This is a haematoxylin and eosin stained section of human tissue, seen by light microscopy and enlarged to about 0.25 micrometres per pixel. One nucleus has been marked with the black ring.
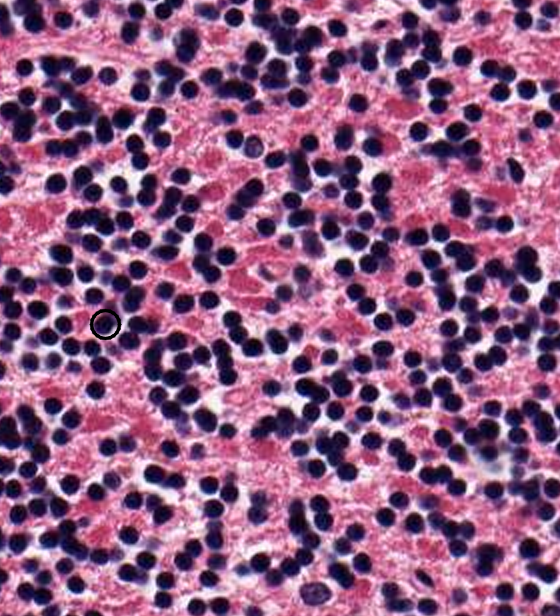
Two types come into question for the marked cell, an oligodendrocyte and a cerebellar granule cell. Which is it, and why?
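The marked nucleus belongs to a cerebellar granule cell. The nucleus is round and small, about the same size as the many nuclei crowded around it. The nucleus is stained a deep, dark purple, fairly even throughout, with no detail visible inside it. Almost no cytoplasm is seen; at most there is a thin pale rim around the nucleus. It lies packed among many similar round dark nuclei in a dense sheet, with patches of pink, finely textured material between the groups of nuclei.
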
